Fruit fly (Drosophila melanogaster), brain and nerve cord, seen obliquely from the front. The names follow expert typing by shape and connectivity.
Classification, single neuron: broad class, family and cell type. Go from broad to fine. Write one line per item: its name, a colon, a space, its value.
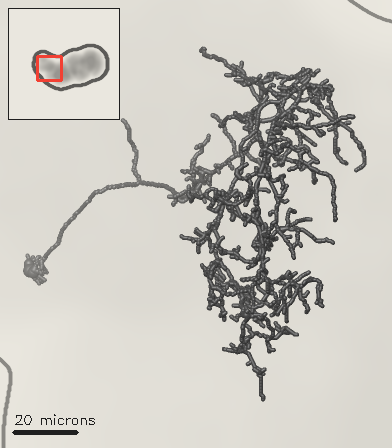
broad class: nerve-cord intrinsic neuron
family: hemilineage 06B
cell type: IN06B038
